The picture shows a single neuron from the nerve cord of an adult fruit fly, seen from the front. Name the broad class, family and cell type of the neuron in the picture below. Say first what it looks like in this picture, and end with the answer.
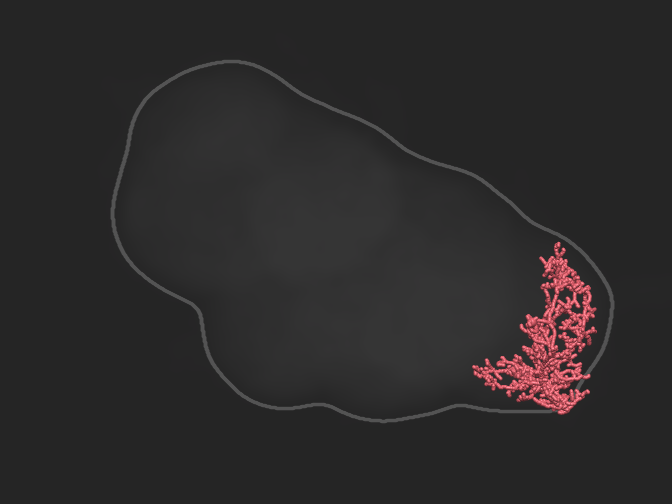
In this view it is taller than it is wide. Its broad class is nerve-cord intrinsic neuron. The family is hemilineage 08A. It is of cell type IN08A010.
